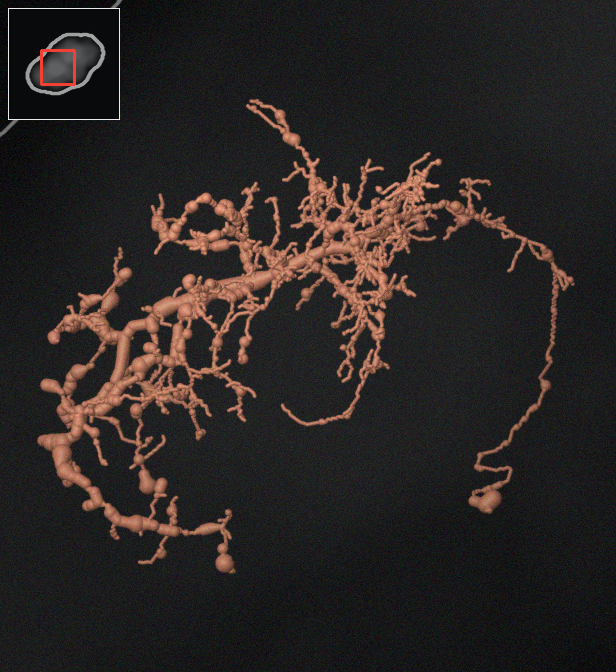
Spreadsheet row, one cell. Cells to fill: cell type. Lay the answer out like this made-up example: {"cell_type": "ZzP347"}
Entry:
{"cell_type": "IN12B023"}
